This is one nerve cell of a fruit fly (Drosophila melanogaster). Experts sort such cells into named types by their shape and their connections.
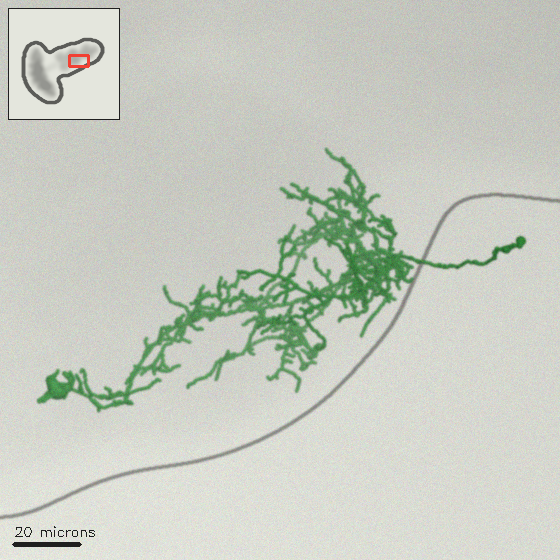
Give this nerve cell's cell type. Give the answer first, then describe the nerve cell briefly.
Its cell type is Acc. tr flexor MN. Its broad class is motor neuron of the nerve cord. From left to right in the picture it spans about 150 microns. The picture shows dozens of branch ends.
